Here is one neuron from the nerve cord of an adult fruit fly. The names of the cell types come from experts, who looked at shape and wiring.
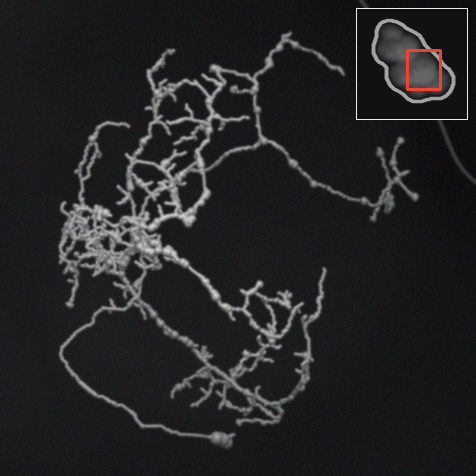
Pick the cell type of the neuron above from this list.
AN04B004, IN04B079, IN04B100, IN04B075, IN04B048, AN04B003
IN04B100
